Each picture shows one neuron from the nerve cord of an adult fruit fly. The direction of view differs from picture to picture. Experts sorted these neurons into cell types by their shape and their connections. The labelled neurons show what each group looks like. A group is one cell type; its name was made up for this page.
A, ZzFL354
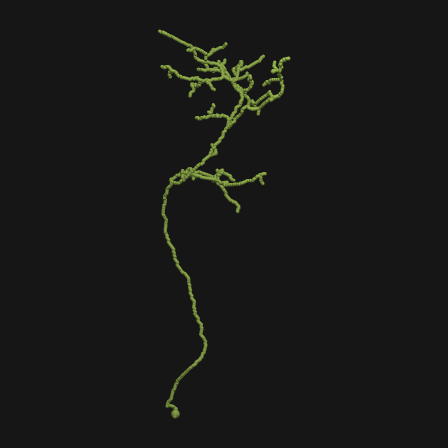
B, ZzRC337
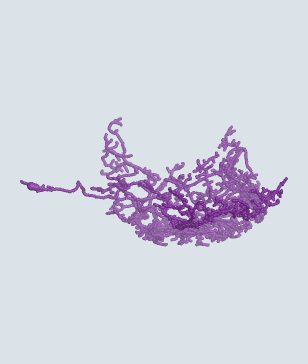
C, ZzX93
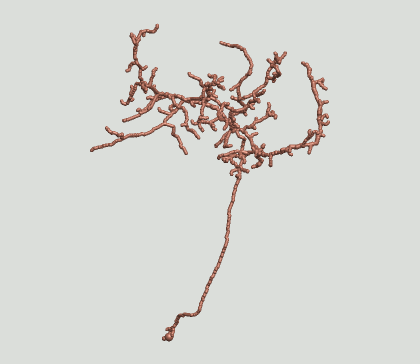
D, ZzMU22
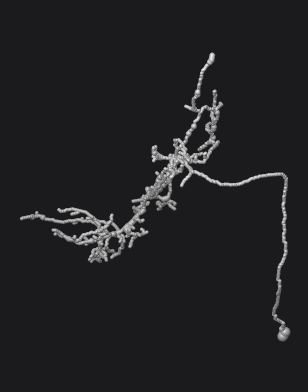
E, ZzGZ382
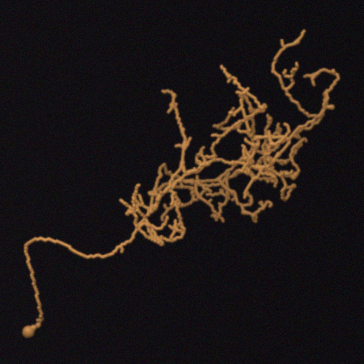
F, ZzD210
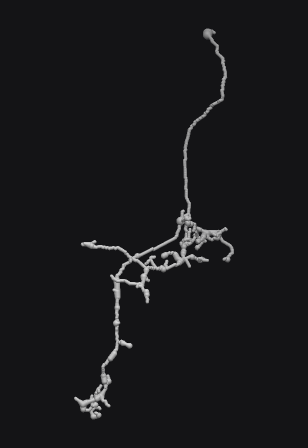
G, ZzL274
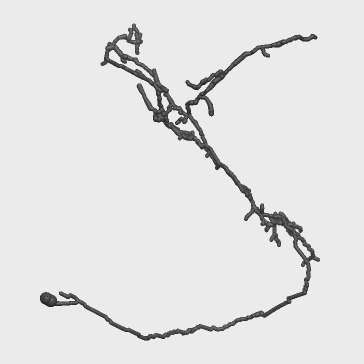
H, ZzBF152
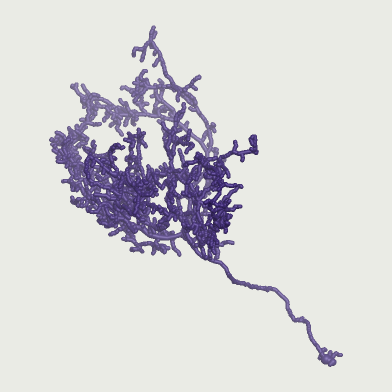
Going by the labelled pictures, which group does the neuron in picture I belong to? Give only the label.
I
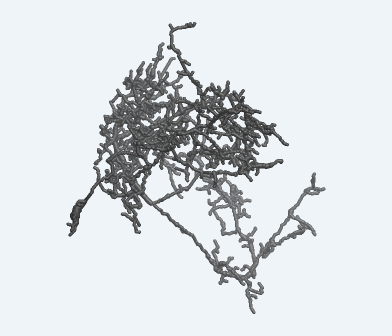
ZzBF152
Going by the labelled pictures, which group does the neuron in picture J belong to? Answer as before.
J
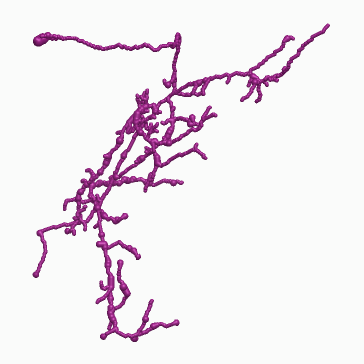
ZzL274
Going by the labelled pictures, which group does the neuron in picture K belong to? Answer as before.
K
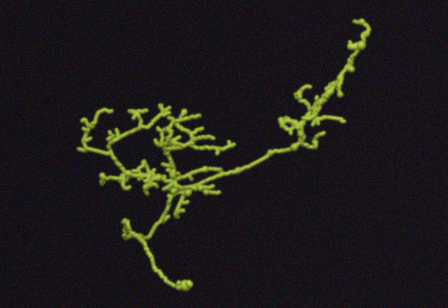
ZzMU22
